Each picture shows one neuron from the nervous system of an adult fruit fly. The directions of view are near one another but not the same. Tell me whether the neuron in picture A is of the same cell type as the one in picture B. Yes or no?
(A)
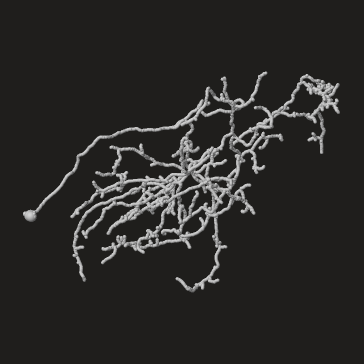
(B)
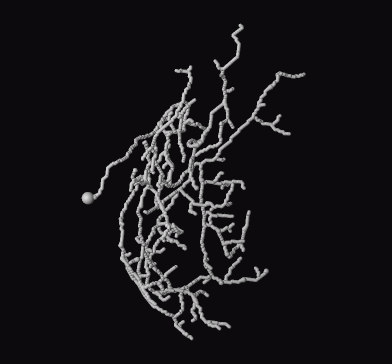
yes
